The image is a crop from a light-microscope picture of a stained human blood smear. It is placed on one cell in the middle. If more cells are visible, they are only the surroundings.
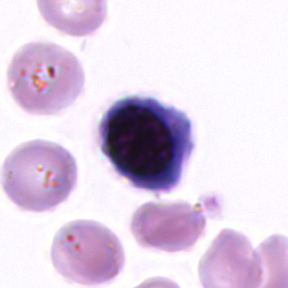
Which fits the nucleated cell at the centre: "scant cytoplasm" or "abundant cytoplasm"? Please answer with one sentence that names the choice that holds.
In this cell, the cytoplasm is scant.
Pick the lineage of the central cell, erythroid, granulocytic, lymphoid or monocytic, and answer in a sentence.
Within the erythroid lineage lies the cell at the center of the crop.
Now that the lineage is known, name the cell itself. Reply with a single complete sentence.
The cell in the exact centre of the crop is a normoblast.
